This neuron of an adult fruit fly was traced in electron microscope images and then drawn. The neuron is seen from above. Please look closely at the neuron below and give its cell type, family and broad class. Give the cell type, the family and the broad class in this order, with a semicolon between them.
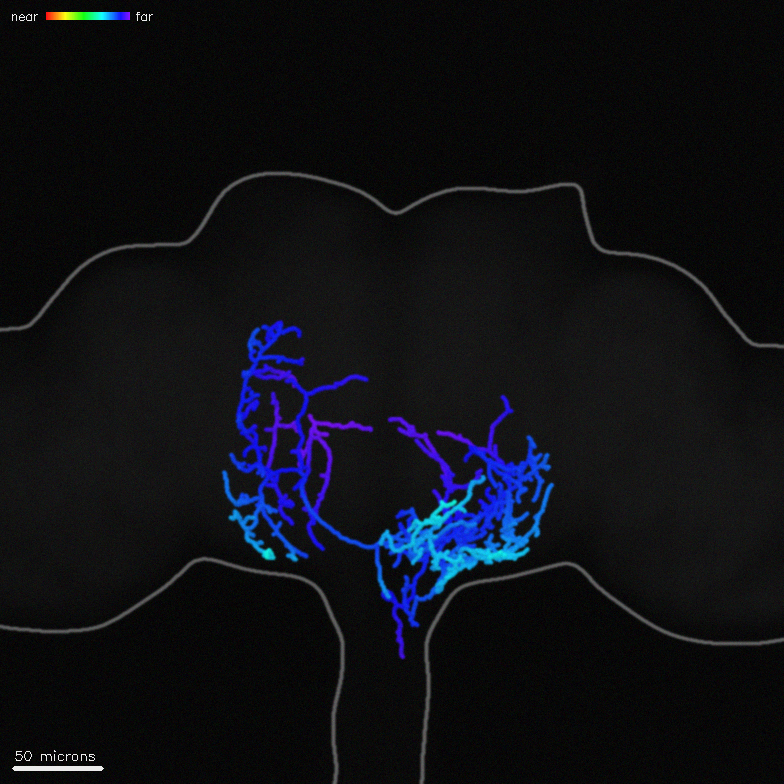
GNG557; hemilineage LB19; central-brain intrinsic neuron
